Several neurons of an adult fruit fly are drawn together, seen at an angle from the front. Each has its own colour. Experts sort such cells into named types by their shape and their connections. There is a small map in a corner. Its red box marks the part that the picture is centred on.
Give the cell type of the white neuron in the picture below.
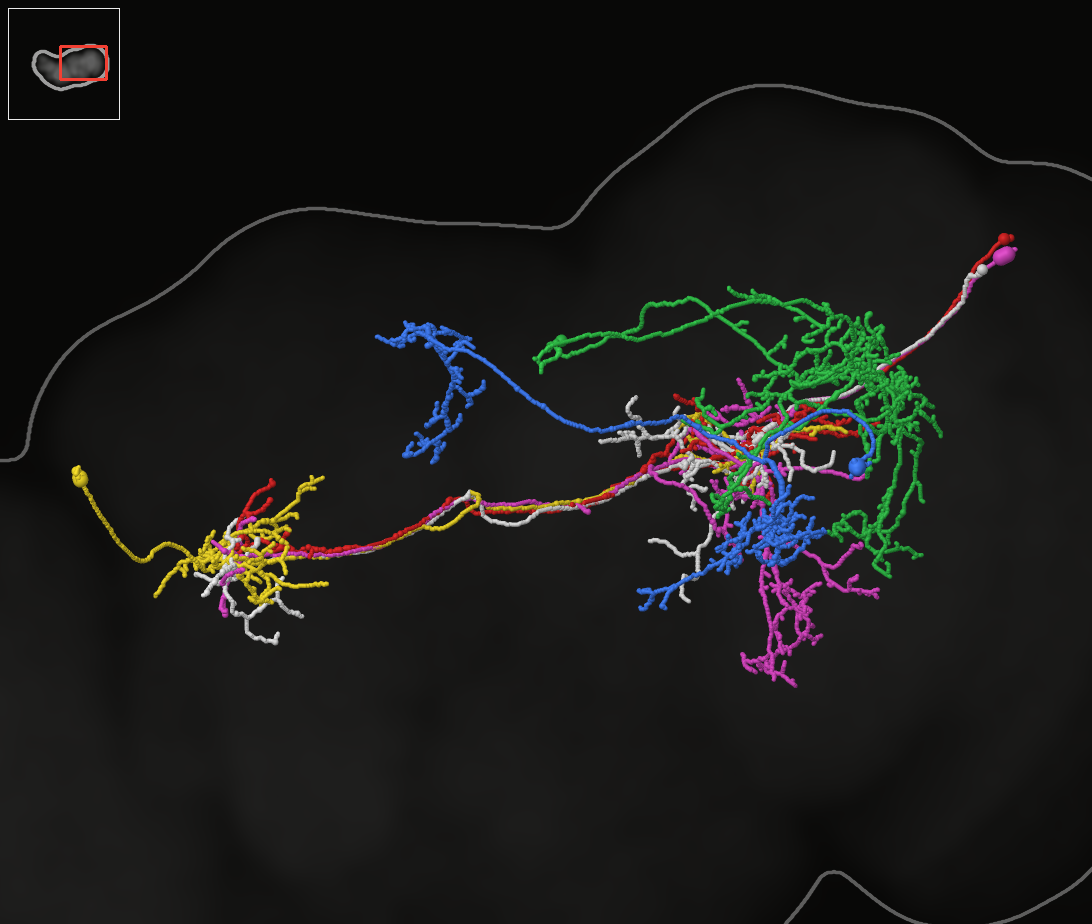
PLP109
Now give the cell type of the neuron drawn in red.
PLP113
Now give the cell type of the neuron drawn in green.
pC1_5b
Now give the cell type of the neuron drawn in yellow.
PLP108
